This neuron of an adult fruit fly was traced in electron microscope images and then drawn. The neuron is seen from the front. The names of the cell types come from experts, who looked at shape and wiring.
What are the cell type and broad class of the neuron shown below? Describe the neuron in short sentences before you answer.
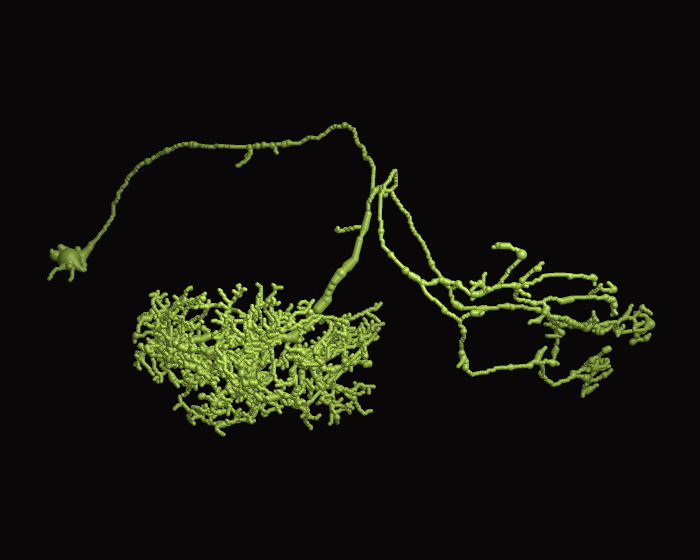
As drawn here it is wider than it is tall. Its cell type is GNG513. Its broad class is central-brain intrinsic neuron.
